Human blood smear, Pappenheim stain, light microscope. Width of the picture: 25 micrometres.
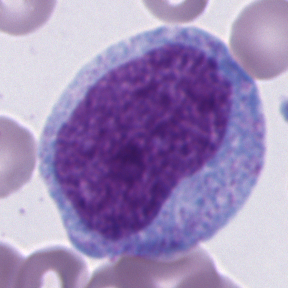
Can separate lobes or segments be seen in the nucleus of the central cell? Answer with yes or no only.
No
